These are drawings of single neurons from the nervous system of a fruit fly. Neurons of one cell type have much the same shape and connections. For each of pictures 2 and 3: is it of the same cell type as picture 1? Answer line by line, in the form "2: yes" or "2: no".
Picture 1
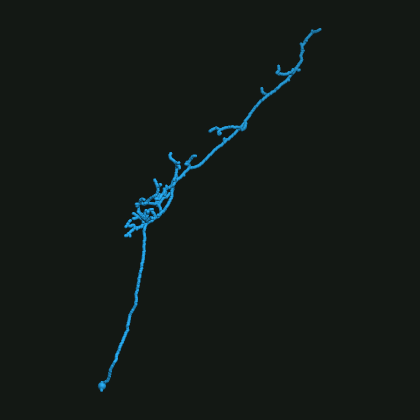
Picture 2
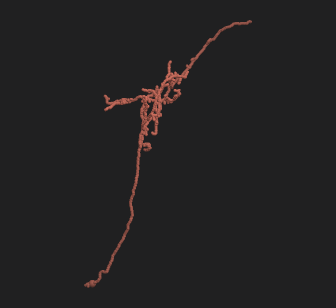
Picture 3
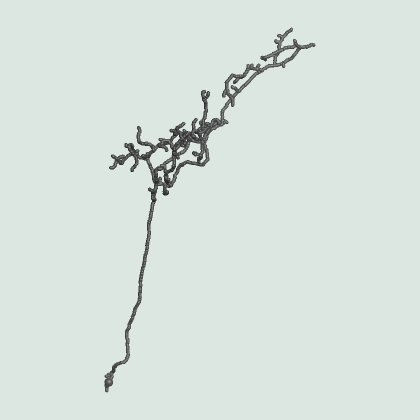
2: no
3: no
